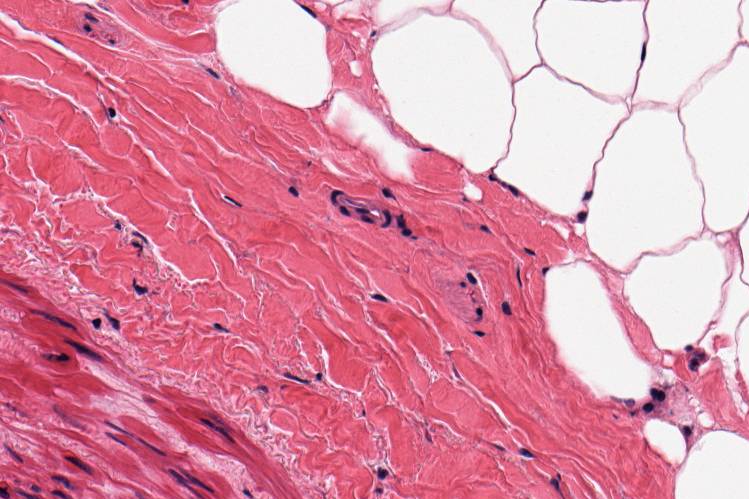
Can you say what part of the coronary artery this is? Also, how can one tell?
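Tunica adventitia is what I'm seeing here. Most of it is dense connective tissue of wavy, bright pink collagen bundles, holding few small dark nuclei scattered singly. Mature adipocytes, large empty polygonal spaces, fill the upper right.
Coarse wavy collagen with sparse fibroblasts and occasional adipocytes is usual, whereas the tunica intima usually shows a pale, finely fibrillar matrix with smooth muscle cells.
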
